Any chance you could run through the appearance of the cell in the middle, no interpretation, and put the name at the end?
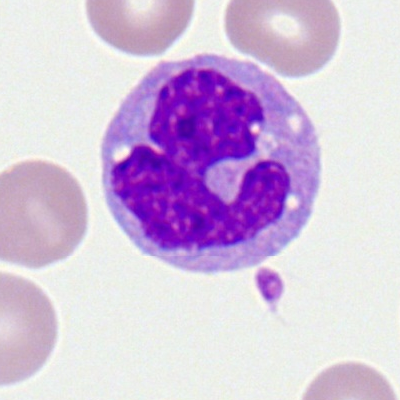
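Starting at the edge, the outline is round and smooth. Moving inward, the chromatin is dark purple and clumped, with paler patches between the clumps, and no nucleoli are visible. Along the edge of the nucleus lie a few small clear vacuoles. The cell is a monocyte.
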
